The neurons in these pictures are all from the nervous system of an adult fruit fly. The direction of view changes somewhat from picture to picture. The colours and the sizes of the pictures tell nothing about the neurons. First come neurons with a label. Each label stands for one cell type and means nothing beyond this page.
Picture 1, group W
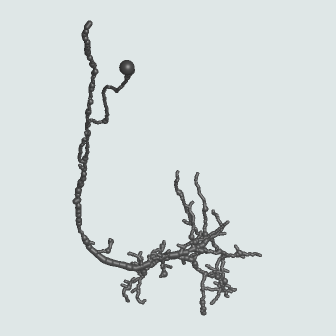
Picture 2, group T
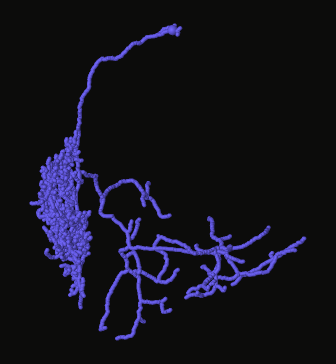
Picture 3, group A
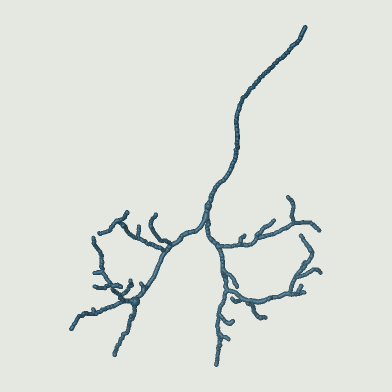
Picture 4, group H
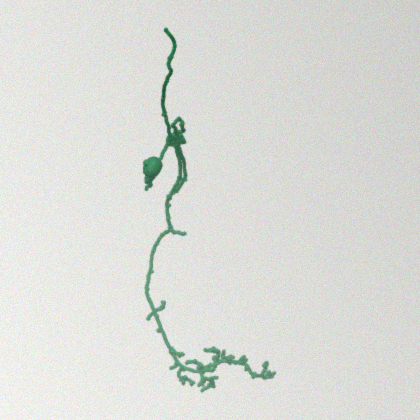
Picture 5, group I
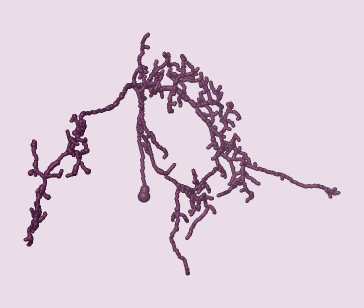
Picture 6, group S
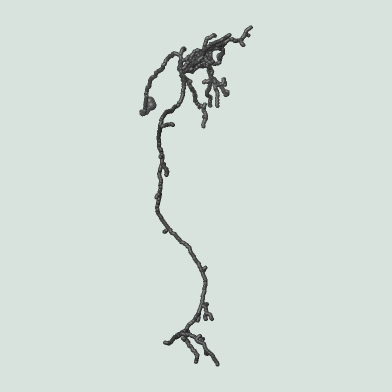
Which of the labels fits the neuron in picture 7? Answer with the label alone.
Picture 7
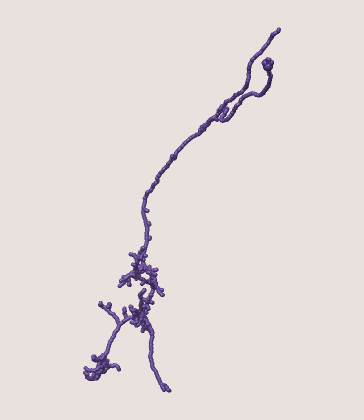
group W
